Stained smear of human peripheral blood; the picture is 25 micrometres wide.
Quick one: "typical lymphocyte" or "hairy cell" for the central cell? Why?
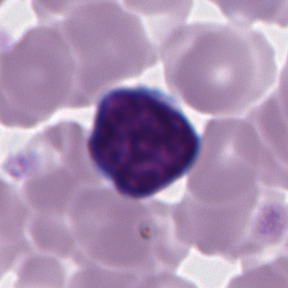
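Typical lymphocyte. Deciding point: cytoplasm only a very thin blue rim, nucleus filling nearly the whole cell.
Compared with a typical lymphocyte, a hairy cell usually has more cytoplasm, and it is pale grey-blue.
Also seen: outline somewhat irregular and angular, not perfectly round. Nucleus a single unlobed mass; chromatin dense, dark purple, coarsely clumped.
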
